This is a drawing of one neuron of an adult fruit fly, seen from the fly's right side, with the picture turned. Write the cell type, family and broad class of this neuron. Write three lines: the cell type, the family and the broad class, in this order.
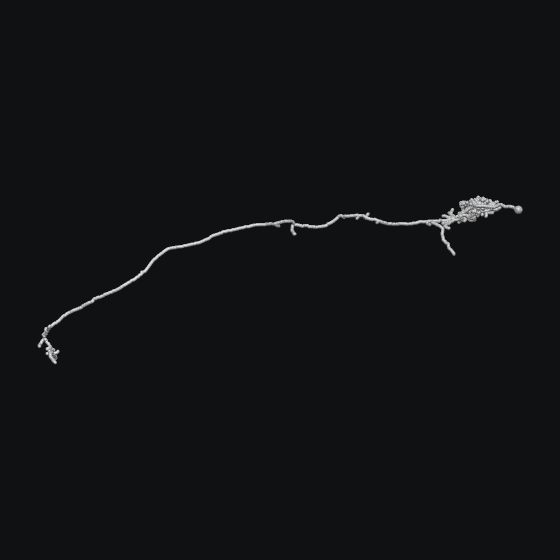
AN01B011
hemilineage 01B
ascending neuron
